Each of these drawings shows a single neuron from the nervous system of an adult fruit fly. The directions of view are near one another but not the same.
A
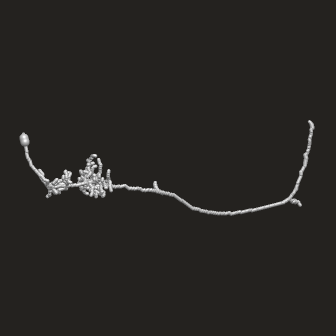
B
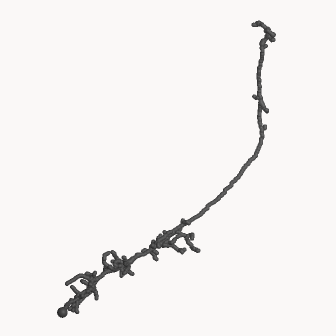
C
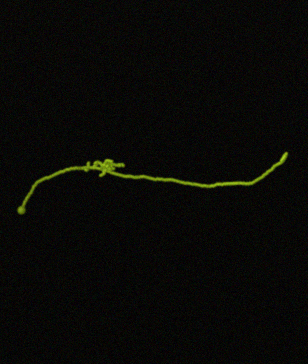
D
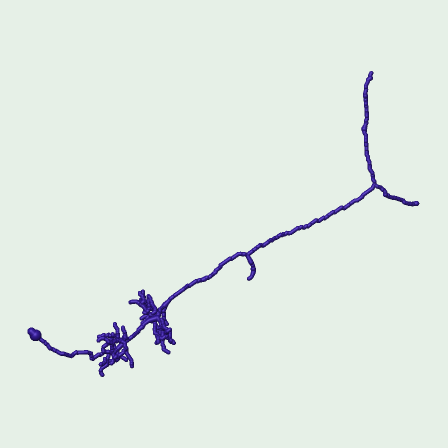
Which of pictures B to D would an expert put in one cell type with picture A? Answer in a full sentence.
Picture D is of the same cell type.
